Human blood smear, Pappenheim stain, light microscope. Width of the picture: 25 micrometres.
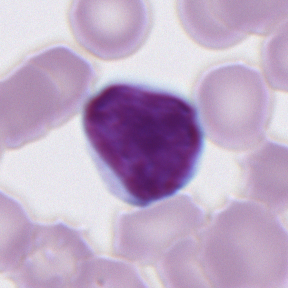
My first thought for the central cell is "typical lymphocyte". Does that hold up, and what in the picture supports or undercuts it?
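First check: the cytoplasm shows no granules.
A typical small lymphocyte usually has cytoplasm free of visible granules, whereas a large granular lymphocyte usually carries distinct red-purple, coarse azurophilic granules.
On that count the name typical lymphocyte fits, and large granular lymphocyte does not. Next, the chromatin is dense and dark purple with a mottled texture, and the visible cytoplasm is pale blue; neither rules out a large granular lymphocyte.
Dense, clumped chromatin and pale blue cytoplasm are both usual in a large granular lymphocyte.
Also noted: an outline that is a rounded triangle rather than a circle, a single nucleus without lobes, no vacuoles, and a width of about 11 micrometres.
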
